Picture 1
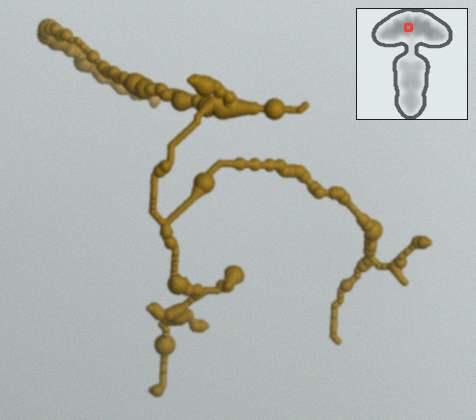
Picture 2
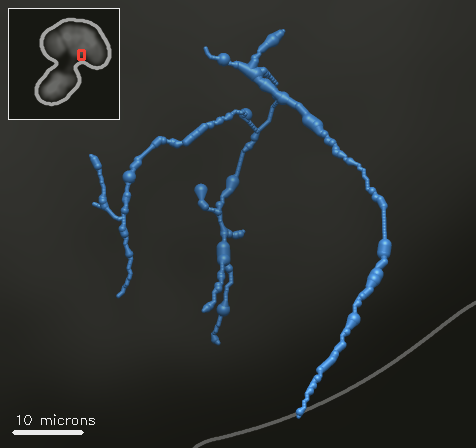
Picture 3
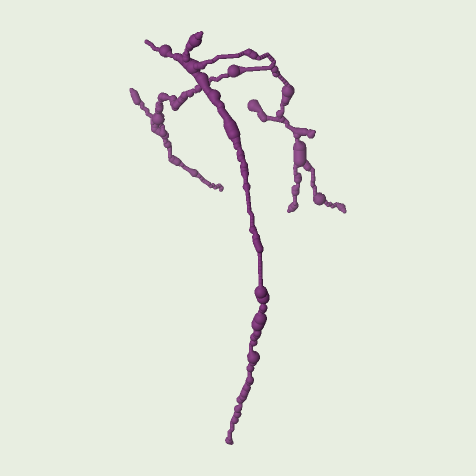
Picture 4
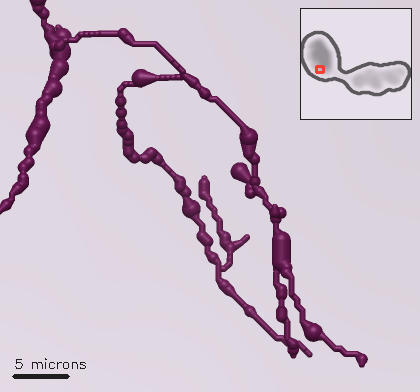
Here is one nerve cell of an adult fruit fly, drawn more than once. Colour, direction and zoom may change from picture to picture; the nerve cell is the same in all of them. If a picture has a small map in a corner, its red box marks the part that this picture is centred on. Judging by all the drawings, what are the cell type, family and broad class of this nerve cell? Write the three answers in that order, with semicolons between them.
BM_MaPa; class mechanosensory; sensory neuron entering the brain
